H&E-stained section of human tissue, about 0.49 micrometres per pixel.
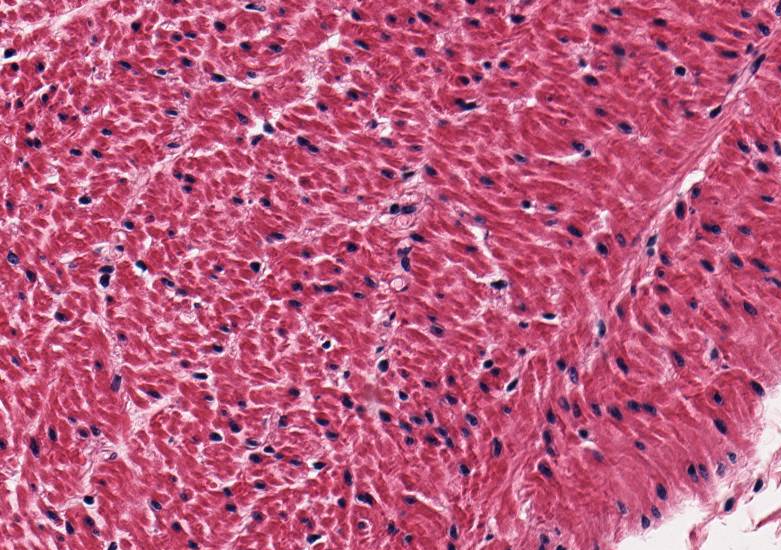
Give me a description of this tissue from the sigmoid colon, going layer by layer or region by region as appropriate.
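Across much of the left and centre, bundles are cut transversely or obliquely; at right, cells are cut lengthwise. Thin pale strands of loose connective tissue alone separate muscle bundles. No epithelium, glands or fat cells occur.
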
